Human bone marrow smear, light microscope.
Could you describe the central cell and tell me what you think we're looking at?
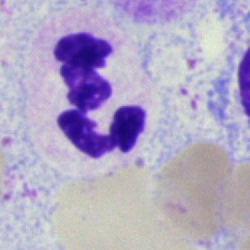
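First, the outline: roughly round, with a smooth edge. Next, the chromatin: dense, dark purple and clumped. Last, the nucleus: no nucleoli visible. This is a segmented neutrophil.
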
